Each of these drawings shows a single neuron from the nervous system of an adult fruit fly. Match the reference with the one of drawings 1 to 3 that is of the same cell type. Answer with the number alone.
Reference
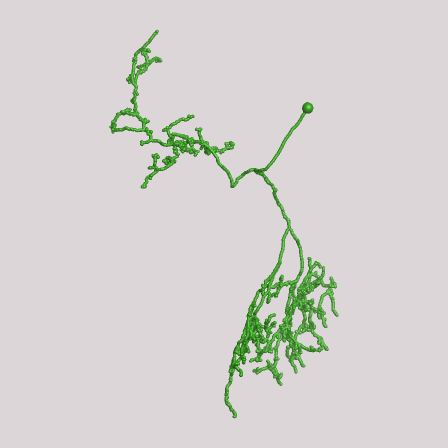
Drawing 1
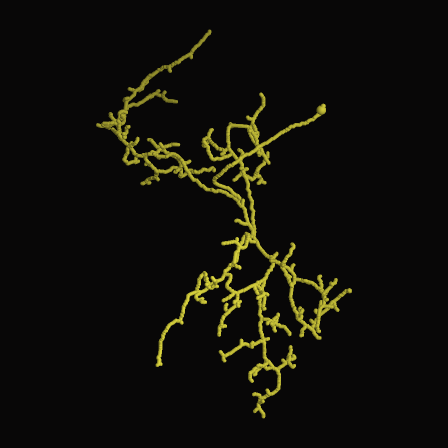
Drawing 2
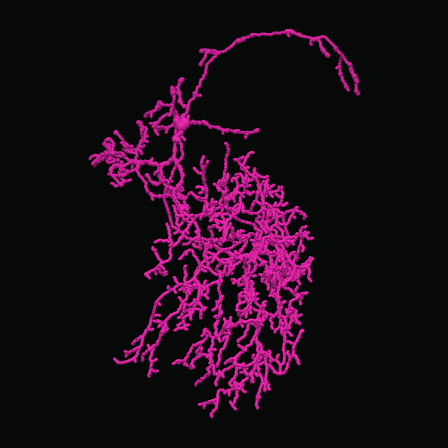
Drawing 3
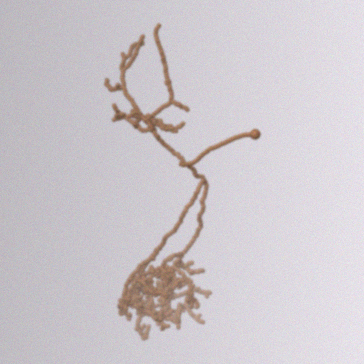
1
